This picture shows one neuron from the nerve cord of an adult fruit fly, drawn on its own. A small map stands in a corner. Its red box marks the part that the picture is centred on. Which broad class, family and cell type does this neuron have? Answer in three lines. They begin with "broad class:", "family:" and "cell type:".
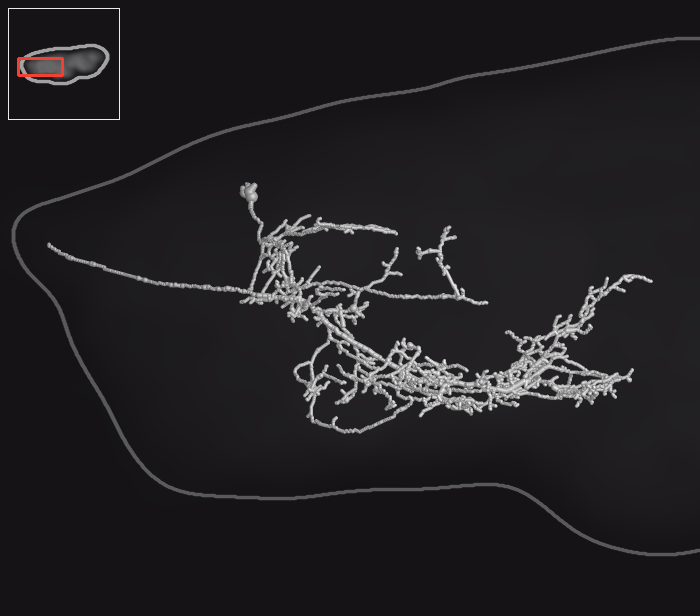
broad class: ascending neuron
family: hemilineage 17A
cell type: AN17A050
